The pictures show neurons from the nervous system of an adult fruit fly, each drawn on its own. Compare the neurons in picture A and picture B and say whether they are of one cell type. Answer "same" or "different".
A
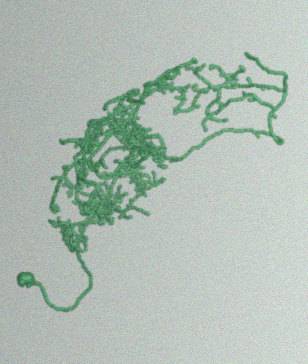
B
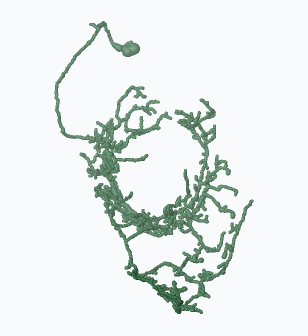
same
